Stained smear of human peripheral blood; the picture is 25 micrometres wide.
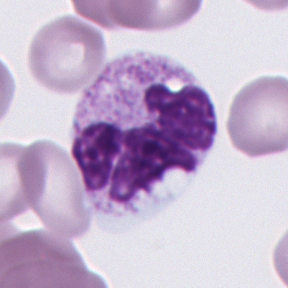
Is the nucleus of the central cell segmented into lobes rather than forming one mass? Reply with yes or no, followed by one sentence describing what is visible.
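Yes. The nucleus is made of several lumpy lobes joined together.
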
